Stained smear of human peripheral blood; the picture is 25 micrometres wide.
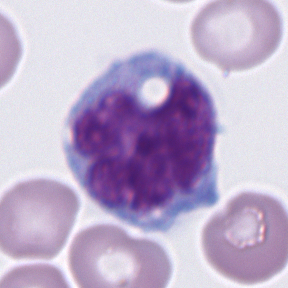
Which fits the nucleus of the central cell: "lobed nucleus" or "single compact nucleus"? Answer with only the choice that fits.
Lobed nucleus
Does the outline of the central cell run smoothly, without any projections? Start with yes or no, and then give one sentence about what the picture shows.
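No. The cell outline is rounded but uneven, with a short pointed projection at the lower right.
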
